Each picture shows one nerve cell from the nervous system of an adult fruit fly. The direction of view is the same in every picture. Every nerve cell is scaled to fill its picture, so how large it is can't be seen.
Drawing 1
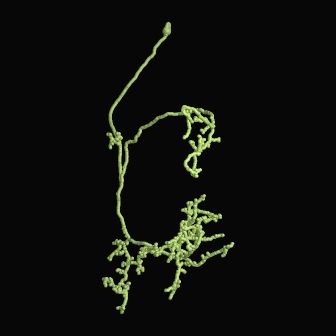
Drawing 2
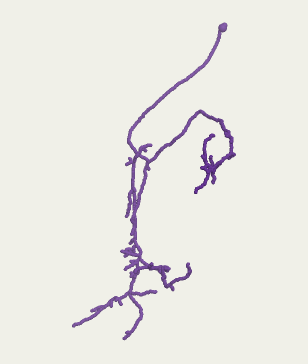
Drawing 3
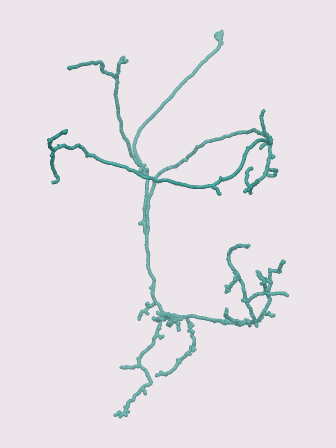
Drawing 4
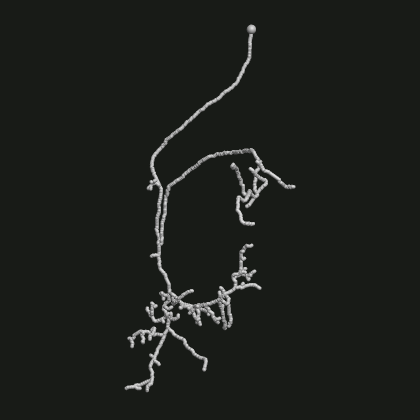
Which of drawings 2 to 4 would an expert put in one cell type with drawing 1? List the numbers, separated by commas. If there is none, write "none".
2, 3, 4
